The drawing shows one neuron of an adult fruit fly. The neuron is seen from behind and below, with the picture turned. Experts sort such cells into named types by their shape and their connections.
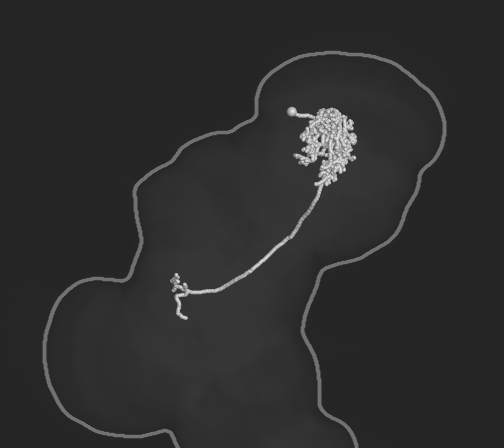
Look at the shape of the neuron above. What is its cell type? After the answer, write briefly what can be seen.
Its cell type is AVLP325_a. Its broad class is central-brain intrinsic neuron. The cell body is at the top of the picture. As drawn here it is about as wide as it is tall.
